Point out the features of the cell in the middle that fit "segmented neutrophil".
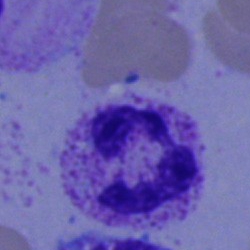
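In this segmented neutrophil, the clearest match is the cytoplasm, which is filled with numerous fine pinkish-purple granules.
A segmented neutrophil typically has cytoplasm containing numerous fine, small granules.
Beyond that, just take in what is there: a roughly round outline, dark purple chromatin that is densely clumped, and no nucleoli visible in the nucleus.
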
